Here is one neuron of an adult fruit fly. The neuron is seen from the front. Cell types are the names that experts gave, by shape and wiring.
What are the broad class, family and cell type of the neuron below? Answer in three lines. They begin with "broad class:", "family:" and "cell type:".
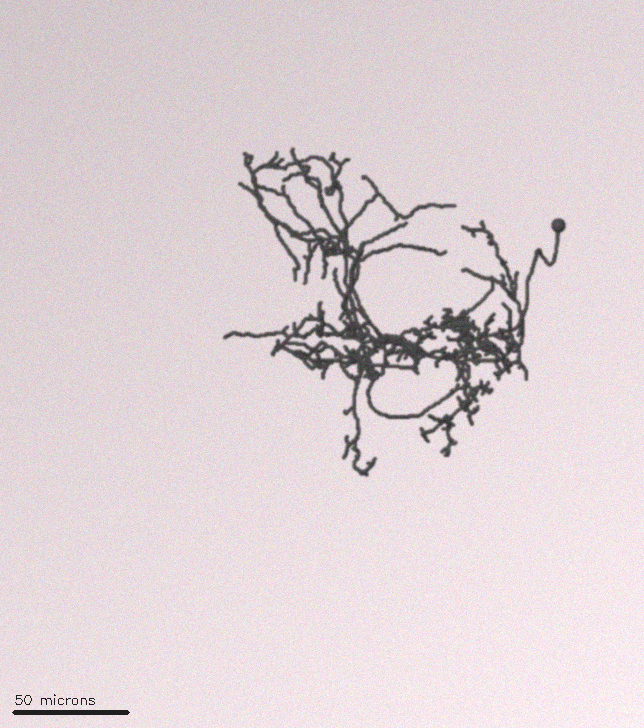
broad class: nerve-cord intrinsic neuron
family: hemilineage 17A
cell type: IN17A030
